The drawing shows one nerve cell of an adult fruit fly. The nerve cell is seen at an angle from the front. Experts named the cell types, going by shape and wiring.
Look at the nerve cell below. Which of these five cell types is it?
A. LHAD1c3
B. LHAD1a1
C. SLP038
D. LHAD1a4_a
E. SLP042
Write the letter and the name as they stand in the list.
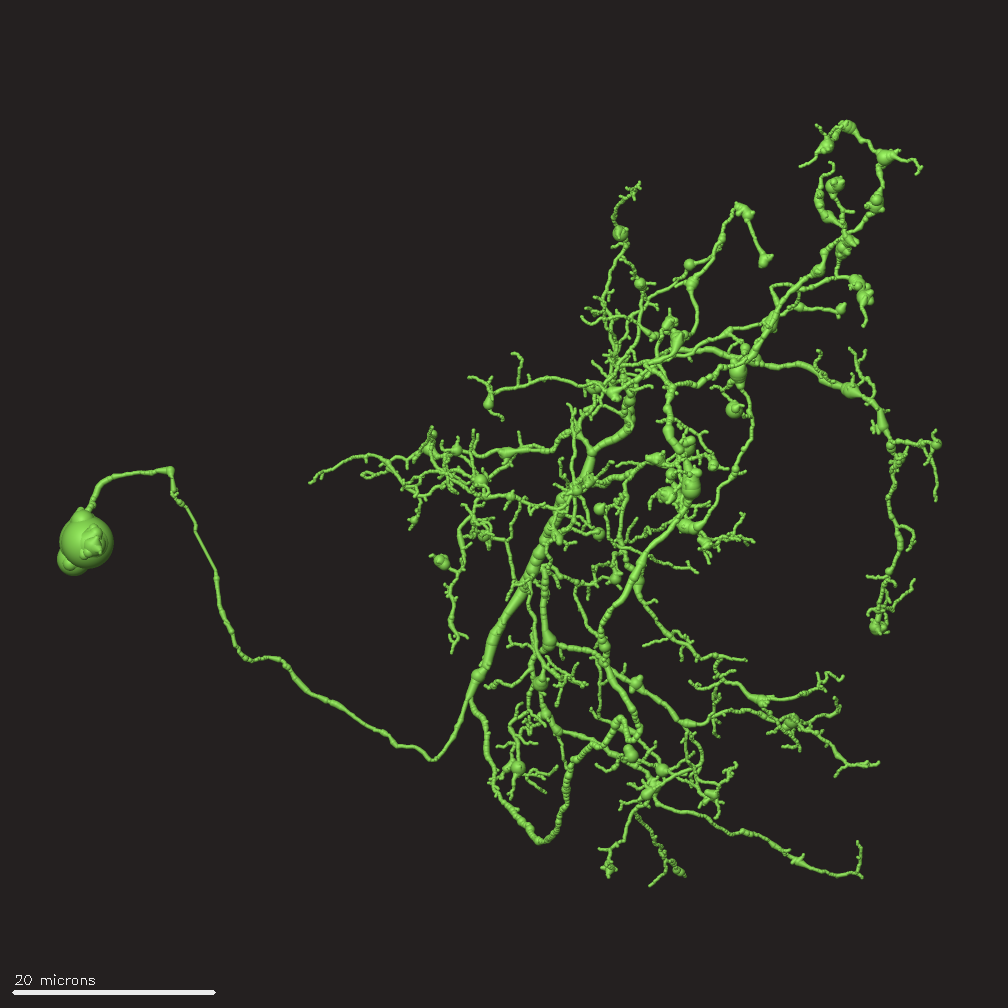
E. SLP042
